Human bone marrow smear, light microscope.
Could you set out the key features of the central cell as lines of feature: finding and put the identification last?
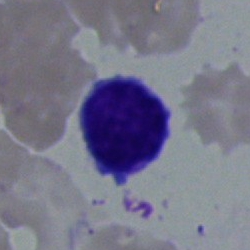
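Shape: roughly round outline
Staining: dense, dark violet-blue throughout
Surface: small blunt bulge from the lower edge
Vacuoles: none clearly visible
Name: lymphocyte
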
